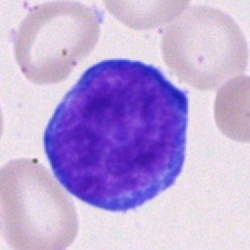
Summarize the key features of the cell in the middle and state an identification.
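Around the nucleus, the cytoplasm forms only a thin rim. That rim is deep blue and shows neither granules nor vacuoles. The cell is a proerythroblast.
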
